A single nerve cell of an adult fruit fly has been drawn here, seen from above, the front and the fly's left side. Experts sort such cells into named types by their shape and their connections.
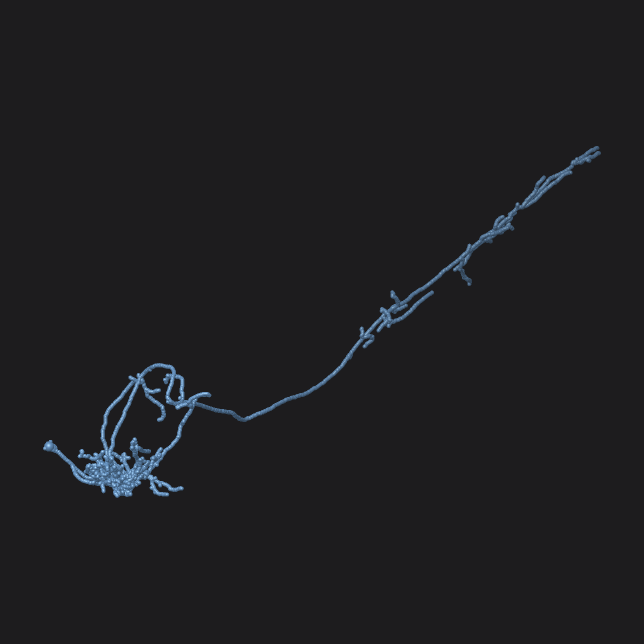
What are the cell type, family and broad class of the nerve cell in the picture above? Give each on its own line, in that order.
DNge137
DNge
descending neuron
